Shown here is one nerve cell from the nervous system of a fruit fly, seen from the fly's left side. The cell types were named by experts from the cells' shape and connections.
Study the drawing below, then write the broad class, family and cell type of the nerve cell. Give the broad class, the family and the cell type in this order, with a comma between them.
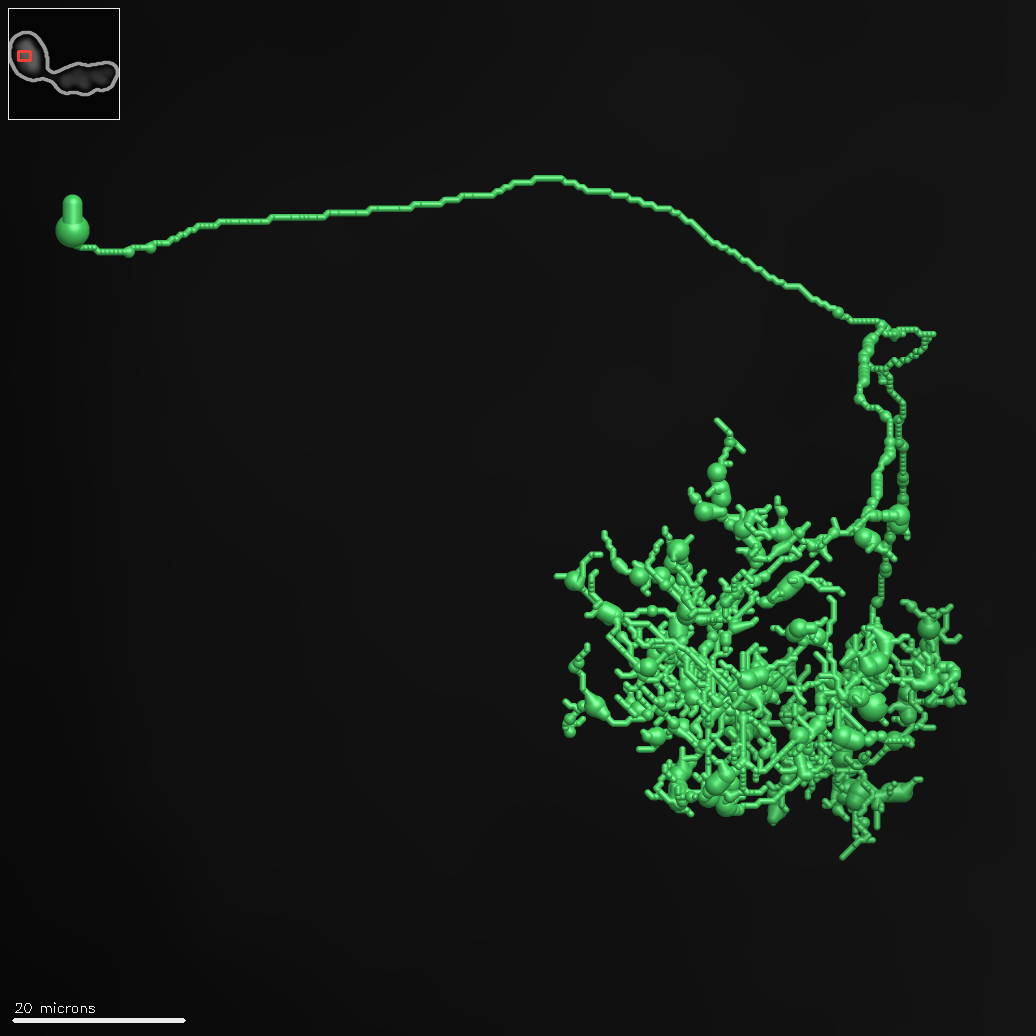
central-brain intrinsic neuron, hemilineage VLPa2, PVLP036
